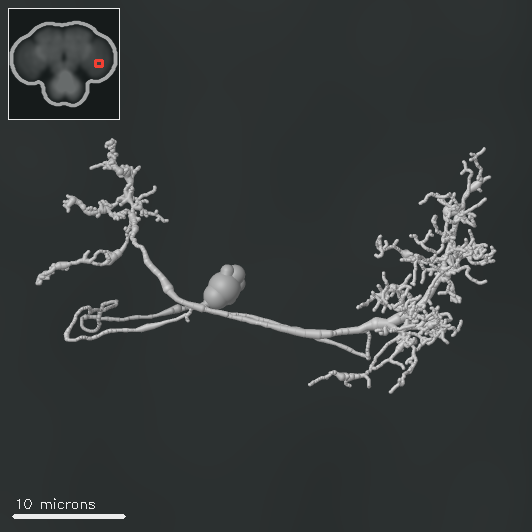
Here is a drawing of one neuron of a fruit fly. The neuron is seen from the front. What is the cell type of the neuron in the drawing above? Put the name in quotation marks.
"T4b"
